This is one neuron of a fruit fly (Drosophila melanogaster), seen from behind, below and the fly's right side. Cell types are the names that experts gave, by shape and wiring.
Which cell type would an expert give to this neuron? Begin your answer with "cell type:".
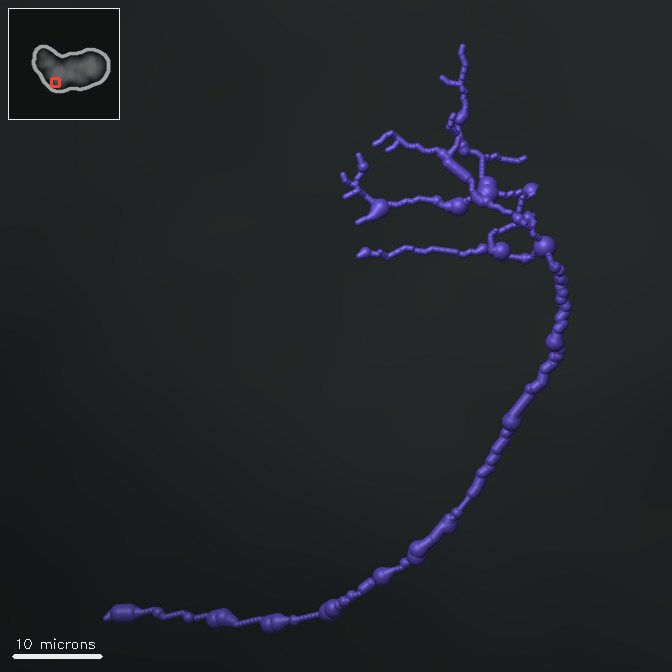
cell type: LgLG1b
